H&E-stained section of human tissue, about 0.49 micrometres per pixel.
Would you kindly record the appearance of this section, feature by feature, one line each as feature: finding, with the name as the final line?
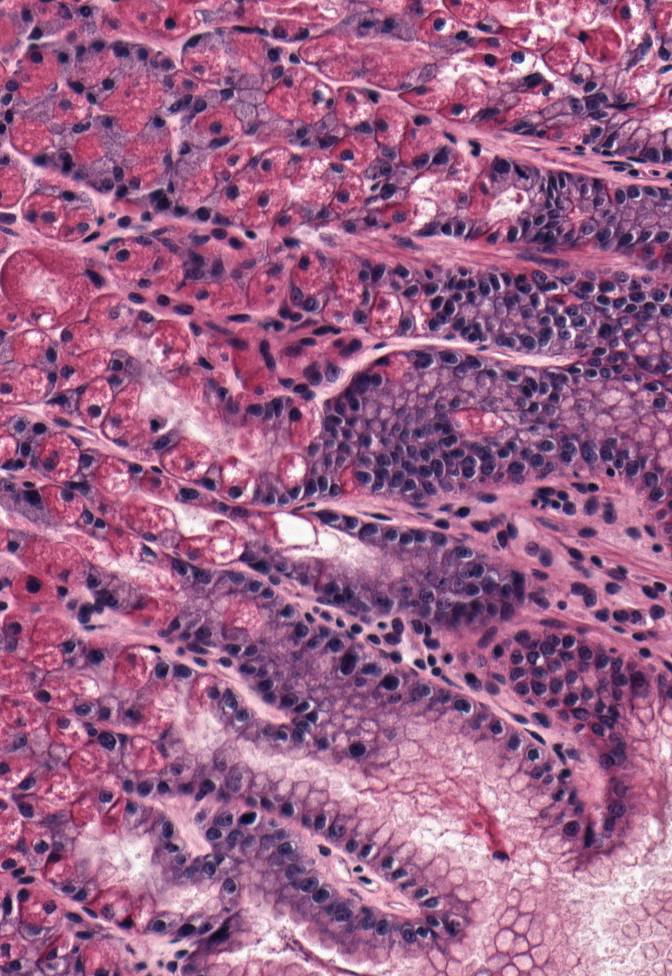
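Glandular units: elongated, running diagonally from lower right toward upper left
Upper left: parietal cells, large and rounded, with bright pink granular cytoplasm and a central round nucleus
Lower right: units lined by tall columnar cells with pale, clear, mucin-filled cytoplasm and basal nuclei
Lumina: narrow slits, not wide dilated spaces
Name: stomach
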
